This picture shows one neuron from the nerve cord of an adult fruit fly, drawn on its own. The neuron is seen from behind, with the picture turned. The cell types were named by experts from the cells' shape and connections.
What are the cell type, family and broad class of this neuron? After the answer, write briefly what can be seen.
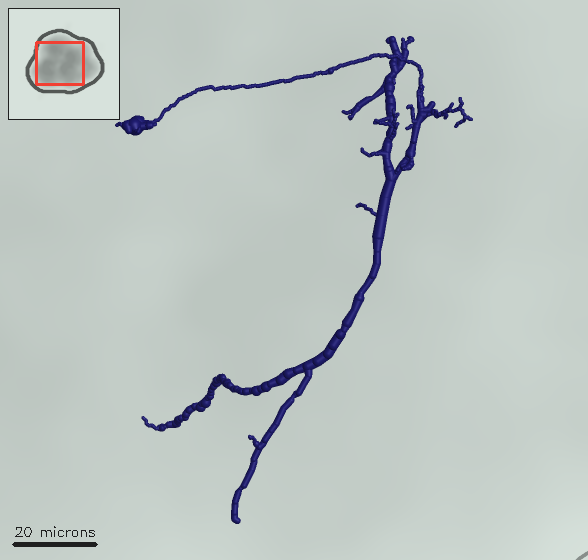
It is of cell type IN06A011. The family is hemilineage 06A. This is a nerve-cord intrinsic neuron. From top to bottom in the picture it spans about 120 microns. In this view it is taller than it is wide.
